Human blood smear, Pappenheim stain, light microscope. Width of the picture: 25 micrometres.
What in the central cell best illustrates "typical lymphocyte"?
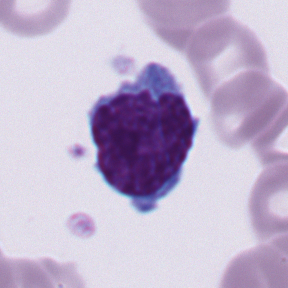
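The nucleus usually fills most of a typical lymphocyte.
That fits what you see: the cytoplasm is only a narrow rim around most of the nucleus, and the nucleus is about 9 micrometres across. The cytoplasm is pale blue, and the chromatin is dense, dark purple and coarsely clumped.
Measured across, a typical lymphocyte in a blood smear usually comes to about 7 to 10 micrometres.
This cell is about 13 by 10 micrometres, so its shorter measure sits at the top of that range while its longer one goes beyond it. A small bluish bulge of cytoplasm also protrudes from the bottom of the cell.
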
